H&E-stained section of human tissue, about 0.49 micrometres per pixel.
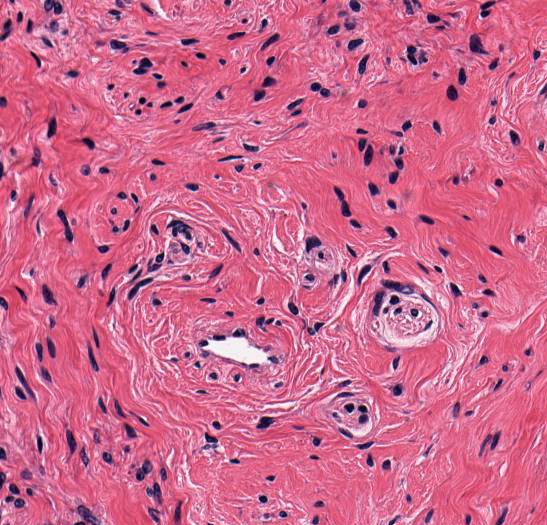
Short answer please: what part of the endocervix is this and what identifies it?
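Dense connective tissue, I'd say. Dense pink collagenous stroma fills the field in wavy bundles running in varying directions, with scattered dark spindle-shaped nuclei.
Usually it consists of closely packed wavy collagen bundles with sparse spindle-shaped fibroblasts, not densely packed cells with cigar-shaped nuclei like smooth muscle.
Right of centre, a pale-rimmed round structure encloses a small group of nuclei.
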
